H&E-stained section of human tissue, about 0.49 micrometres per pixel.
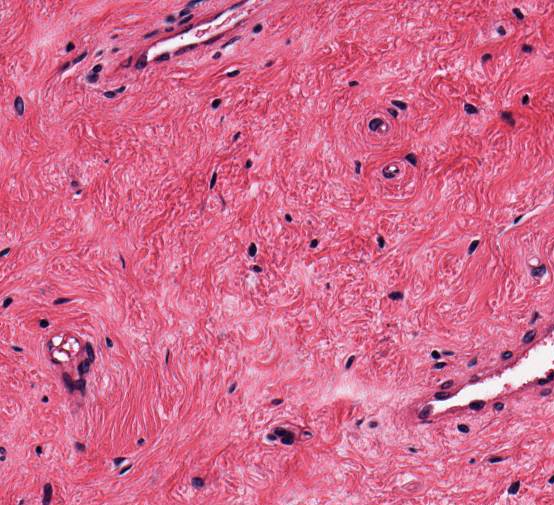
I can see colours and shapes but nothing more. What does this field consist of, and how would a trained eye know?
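Dense connective tissue forms the whole field, as dense, deeply eosinophilic collagenous stroma.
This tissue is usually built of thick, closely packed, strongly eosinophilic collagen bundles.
Nuclei are few and widely scattered among the fibres; they are small, dark and oval to spindle-shaped.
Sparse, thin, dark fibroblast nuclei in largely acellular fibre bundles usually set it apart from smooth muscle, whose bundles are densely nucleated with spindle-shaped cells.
No epithelium is present.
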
